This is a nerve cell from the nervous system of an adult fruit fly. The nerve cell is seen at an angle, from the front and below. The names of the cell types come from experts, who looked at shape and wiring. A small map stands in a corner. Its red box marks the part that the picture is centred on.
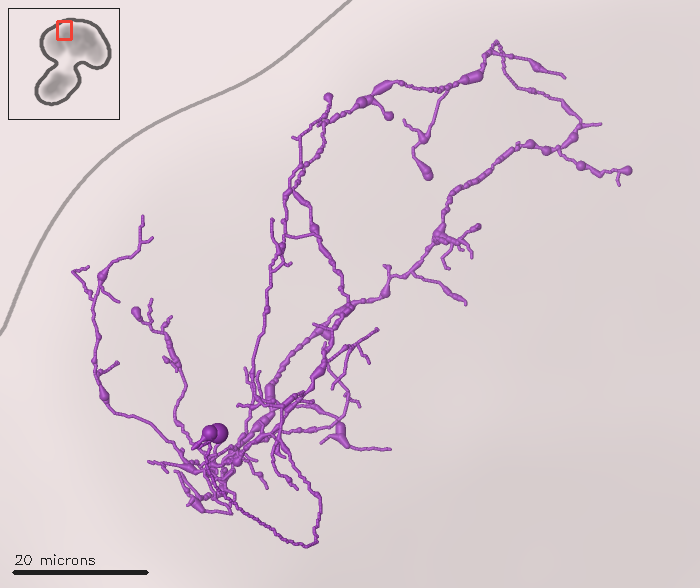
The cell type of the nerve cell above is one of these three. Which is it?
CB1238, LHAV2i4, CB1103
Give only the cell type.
LHAV2i4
